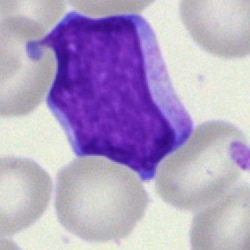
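Blast with an angular outline made up of several straight edges. The nucleus fills most of the cell and follows that angular shape. A small blunt projection juts from the upper left corner; no vacuoles are seen in the cytoplasm.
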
